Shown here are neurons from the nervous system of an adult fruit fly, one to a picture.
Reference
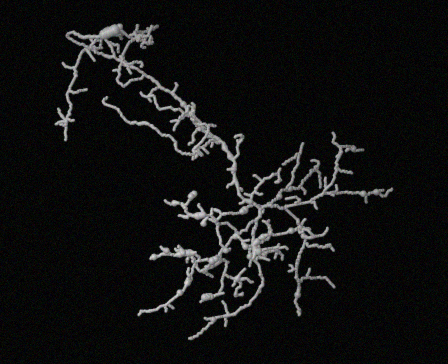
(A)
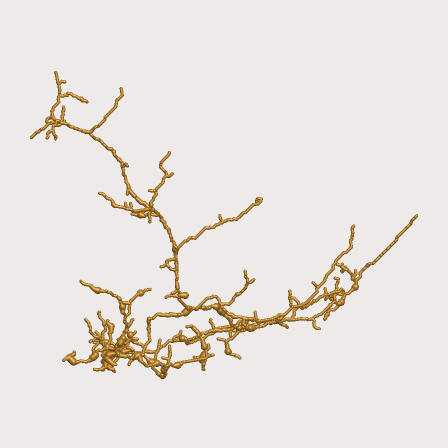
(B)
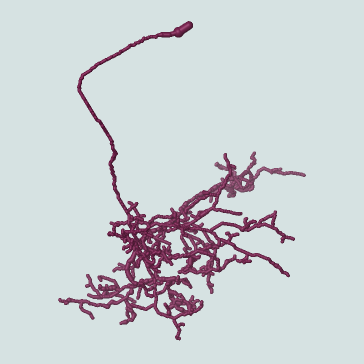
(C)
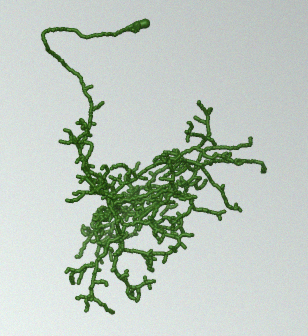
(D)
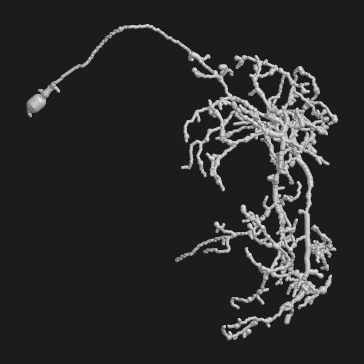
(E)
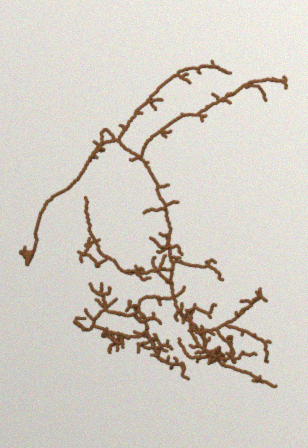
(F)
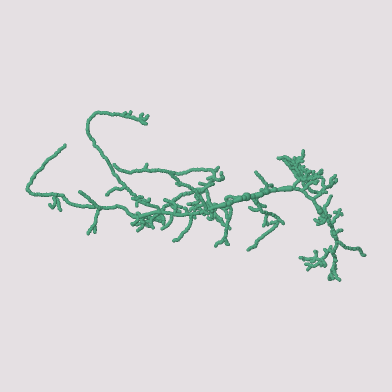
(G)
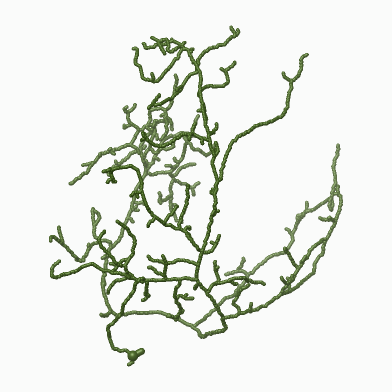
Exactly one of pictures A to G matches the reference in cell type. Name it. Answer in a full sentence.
The neuron in picture E is of the same cell type.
